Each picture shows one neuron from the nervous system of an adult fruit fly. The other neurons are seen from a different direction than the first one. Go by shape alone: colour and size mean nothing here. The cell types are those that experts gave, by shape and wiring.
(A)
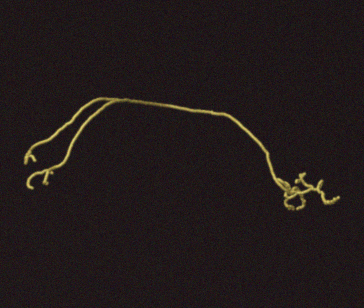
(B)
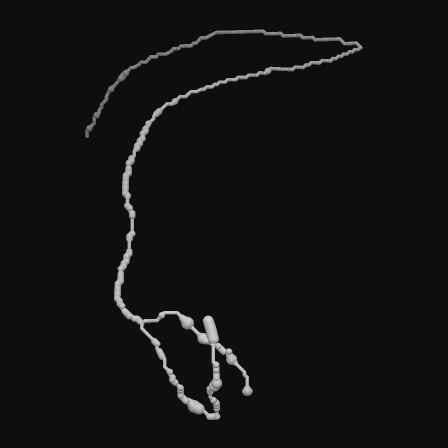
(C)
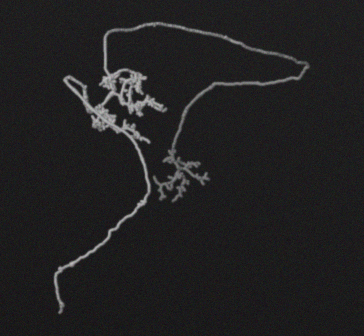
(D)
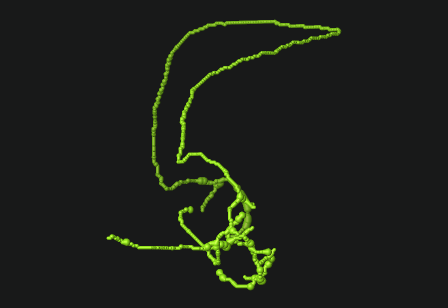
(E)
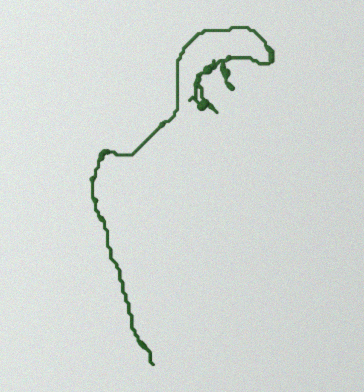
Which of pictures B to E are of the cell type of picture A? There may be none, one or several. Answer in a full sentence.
Picture B and picture D are of the same cell type.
